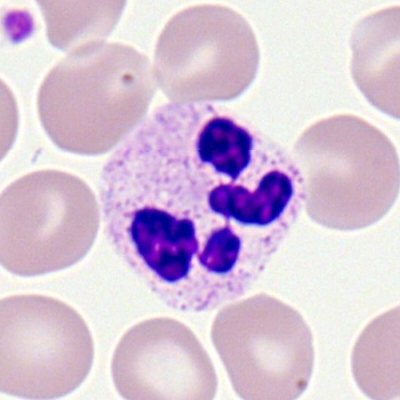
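Segmented neutrophil, the central cell in a stained human blood smear viewed by light microscopy. Its nucleus is divided into four separate lobes, the largest of which lies at the lower left of the cell. The chromatin is dark purple and coarsely clumped. Fine violet-pink granules are scattered evenly through the cytoplasm.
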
